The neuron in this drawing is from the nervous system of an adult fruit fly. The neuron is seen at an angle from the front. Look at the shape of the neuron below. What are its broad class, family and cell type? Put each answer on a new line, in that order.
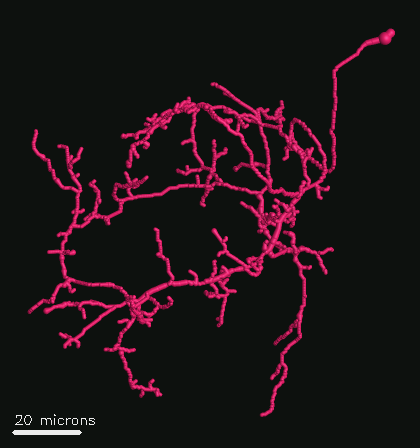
nerve-cord intrinsic neuron
hemilineage 03A
IN03A075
